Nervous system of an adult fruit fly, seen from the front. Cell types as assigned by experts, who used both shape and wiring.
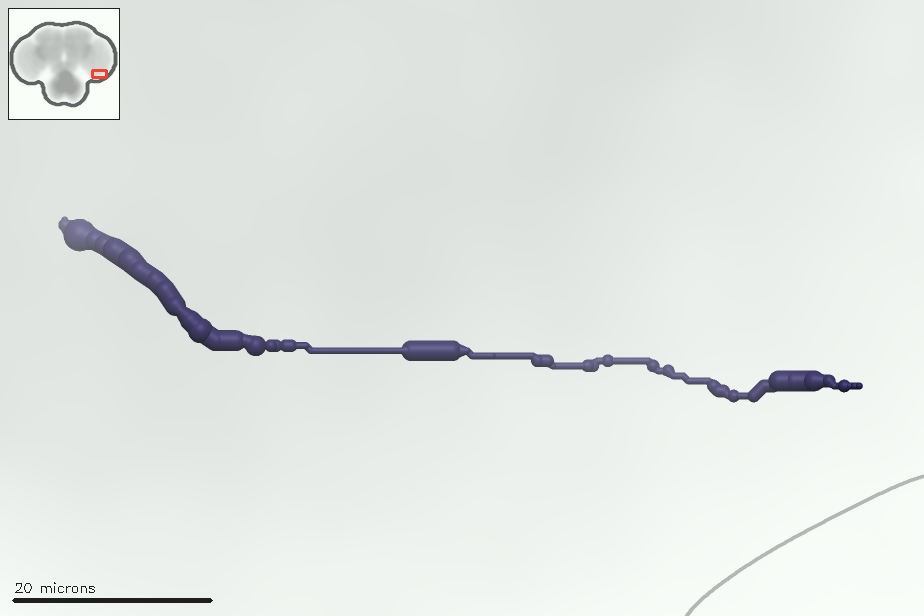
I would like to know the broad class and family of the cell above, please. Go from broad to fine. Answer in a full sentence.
A photoreceptor or other optic-lobe sensory neuron of class visual.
